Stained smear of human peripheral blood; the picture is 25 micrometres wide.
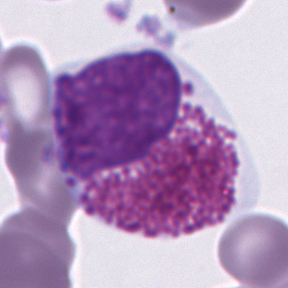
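Eosinophil: the nucleus sits toward the upper left, its chromatin staining deep purple. Coarse reddish-purple granules crowd the cytoplasm and are massed in the lower right half of the cell.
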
